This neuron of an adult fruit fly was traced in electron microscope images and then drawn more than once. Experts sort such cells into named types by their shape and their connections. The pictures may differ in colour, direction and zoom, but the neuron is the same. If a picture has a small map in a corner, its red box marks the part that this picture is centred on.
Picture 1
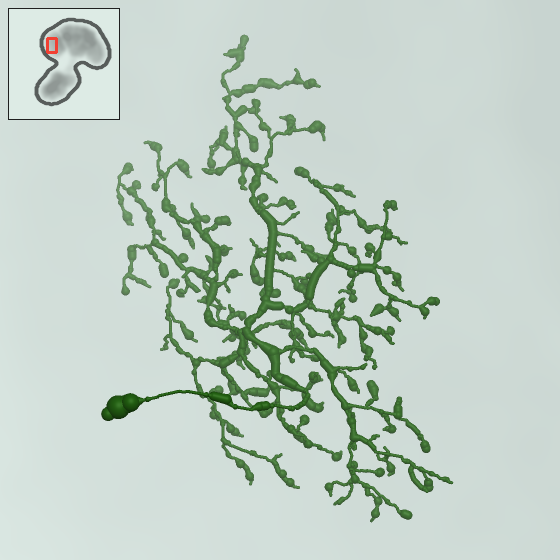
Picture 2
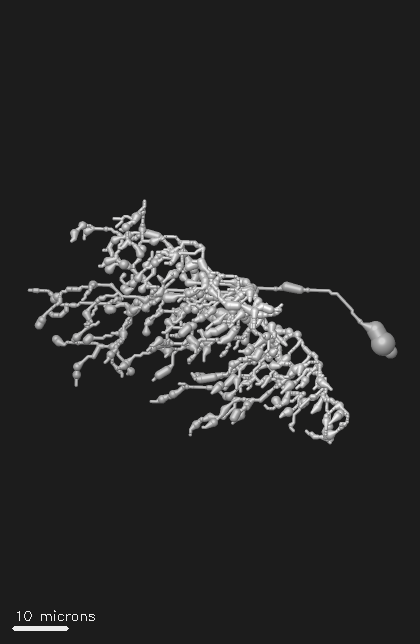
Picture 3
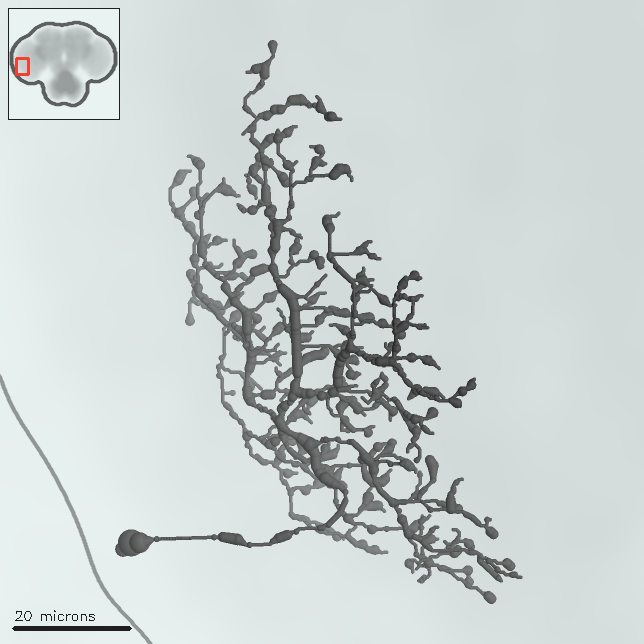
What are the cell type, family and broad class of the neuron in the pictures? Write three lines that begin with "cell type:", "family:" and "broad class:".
cell type: Dm6
family: Dm
broad class: optic-lobe intrinsic neuron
